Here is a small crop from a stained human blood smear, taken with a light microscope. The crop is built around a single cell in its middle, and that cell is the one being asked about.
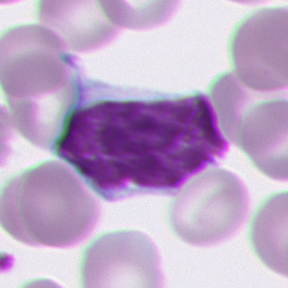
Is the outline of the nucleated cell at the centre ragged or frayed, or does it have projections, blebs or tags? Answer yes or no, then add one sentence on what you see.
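Yes. A thin, tapering tail of cytoplasm extends from the upper left corner of the cell.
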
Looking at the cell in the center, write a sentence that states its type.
Of the cells in this crop, the central one is a lymphocyte.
